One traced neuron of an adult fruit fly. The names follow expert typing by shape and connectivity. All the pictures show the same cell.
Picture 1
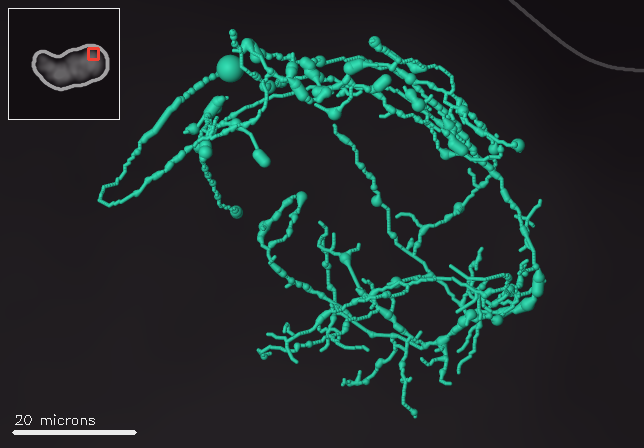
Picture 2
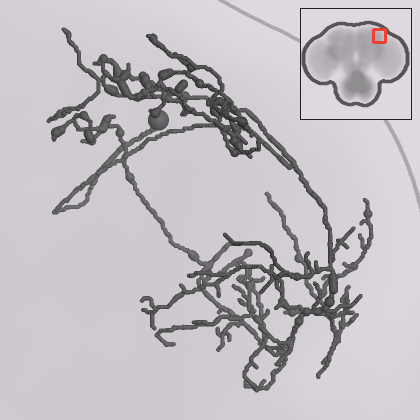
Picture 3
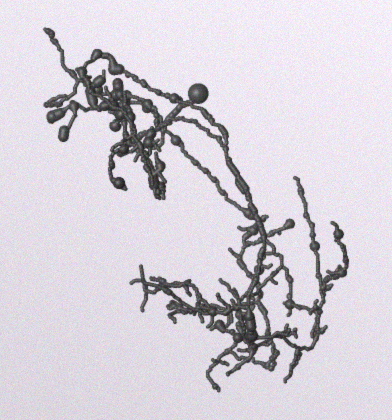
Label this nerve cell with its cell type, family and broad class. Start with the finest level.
CB2224; hemilineage LHp2; central-brain intrinsic neuron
